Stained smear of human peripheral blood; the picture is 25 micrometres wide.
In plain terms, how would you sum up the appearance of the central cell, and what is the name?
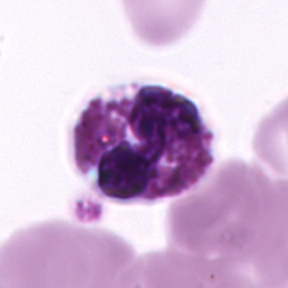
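First, the nuclear chromatin is dense and dark purple, with a small pale gap between the two nuclear lobes. Next, coarse granules of a purple-pink colour pack the cytoplasm. The cell is an eosinophil.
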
